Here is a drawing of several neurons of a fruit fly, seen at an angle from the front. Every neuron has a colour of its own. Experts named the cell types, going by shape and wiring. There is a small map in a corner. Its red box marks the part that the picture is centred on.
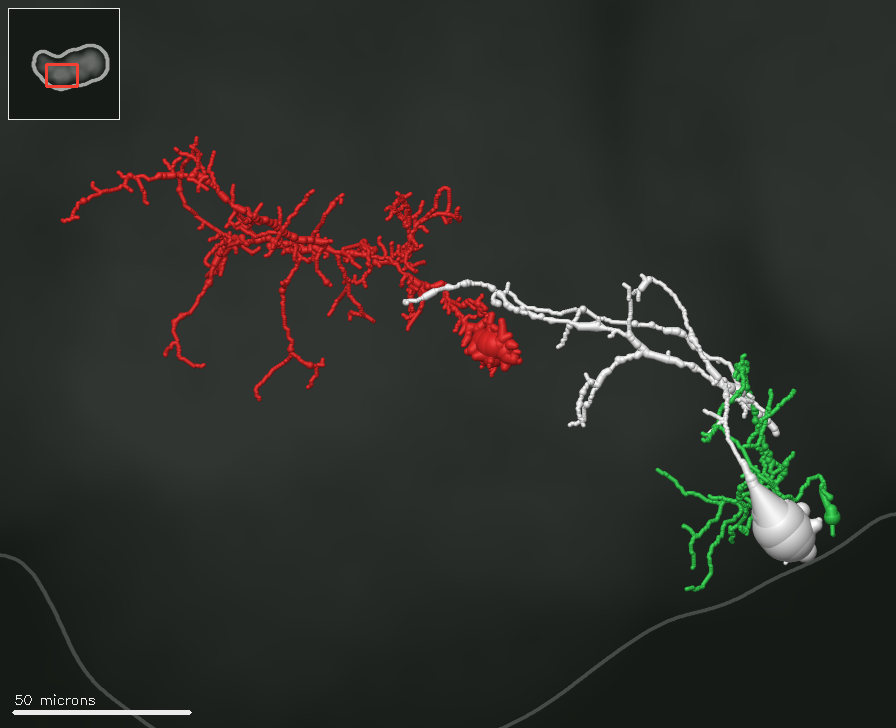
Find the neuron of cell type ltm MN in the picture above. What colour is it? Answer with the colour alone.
green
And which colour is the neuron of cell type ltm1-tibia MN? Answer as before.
red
